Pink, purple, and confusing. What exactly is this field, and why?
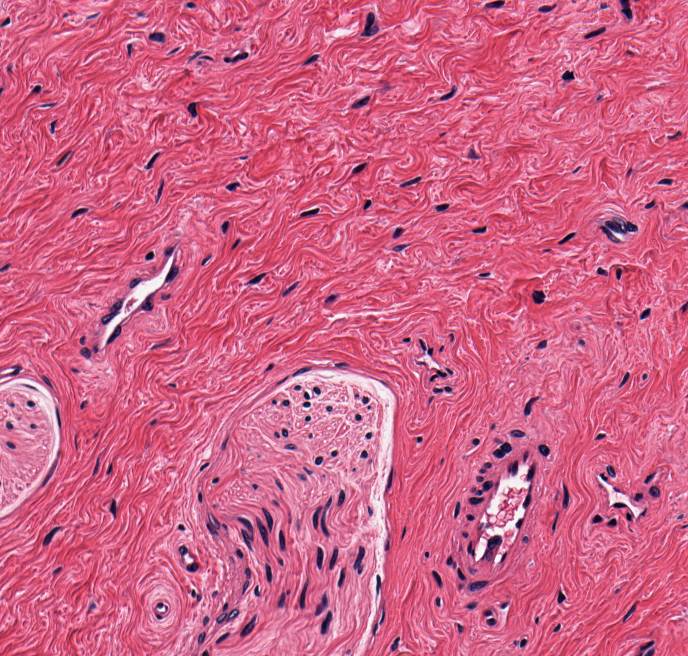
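Dense connective tissue, filling most of the field. Eosinophilic collagen bundles, wavy, running in many directions. Sparse dark, elongated, spindle-shaped nuclei between the bundles.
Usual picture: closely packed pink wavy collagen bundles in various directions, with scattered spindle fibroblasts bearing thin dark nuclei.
No epithelium in the field.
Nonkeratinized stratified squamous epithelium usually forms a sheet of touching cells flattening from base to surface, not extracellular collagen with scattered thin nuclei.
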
